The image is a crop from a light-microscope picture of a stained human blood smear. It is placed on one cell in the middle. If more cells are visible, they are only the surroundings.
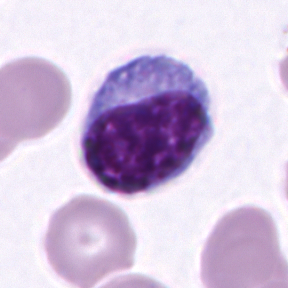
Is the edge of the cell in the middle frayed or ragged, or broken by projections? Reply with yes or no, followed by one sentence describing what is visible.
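No. The cell outline is smooth, without surface projections.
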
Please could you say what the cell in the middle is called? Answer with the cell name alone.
plasma cell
